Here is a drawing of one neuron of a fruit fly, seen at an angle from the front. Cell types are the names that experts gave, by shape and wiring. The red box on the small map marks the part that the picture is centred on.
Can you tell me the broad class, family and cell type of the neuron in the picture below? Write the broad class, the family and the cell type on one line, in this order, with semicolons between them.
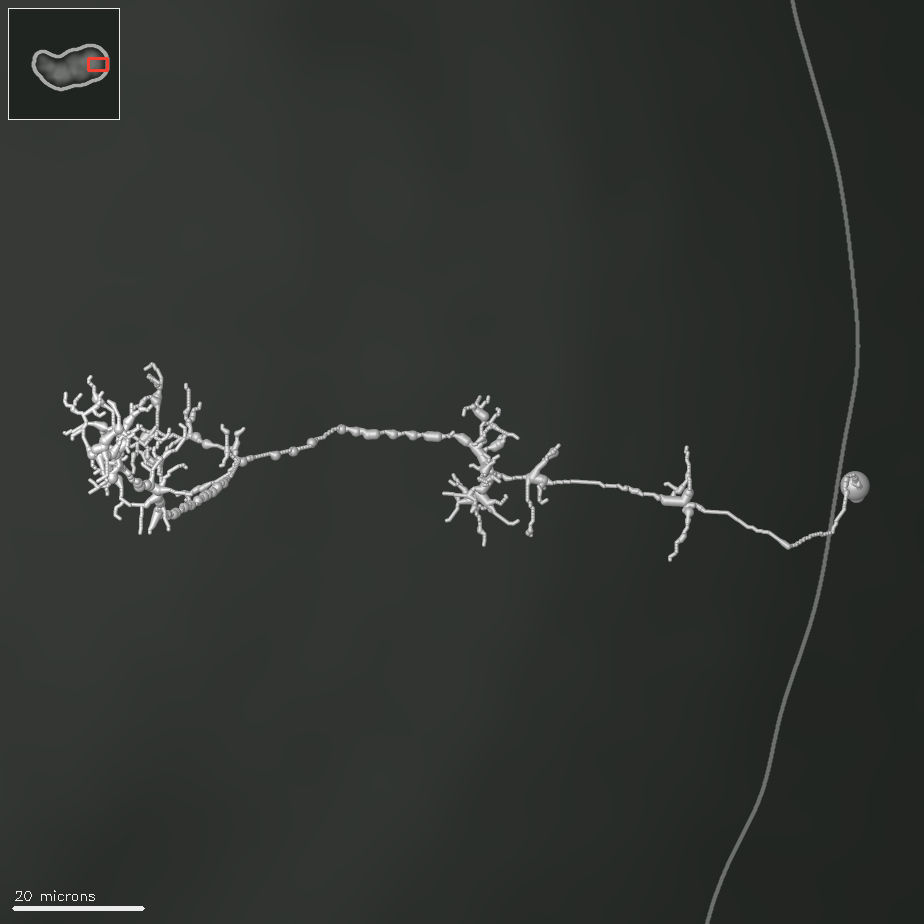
optic-lobe intrinsic neuron; TmY; TmY17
